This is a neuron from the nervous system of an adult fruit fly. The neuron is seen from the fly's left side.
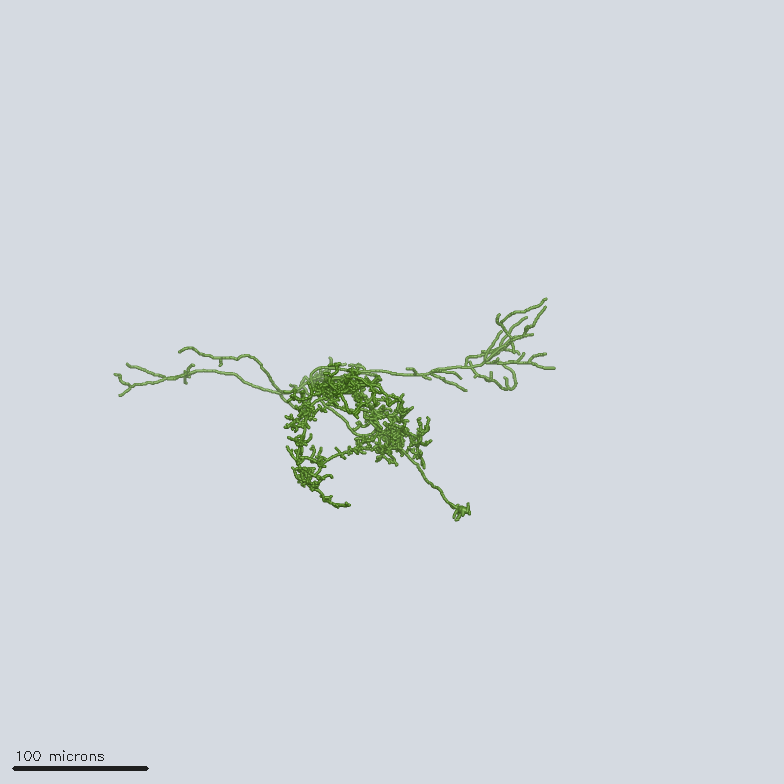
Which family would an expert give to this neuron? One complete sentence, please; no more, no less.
The family designation of this neuron is hemilineage 06B.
